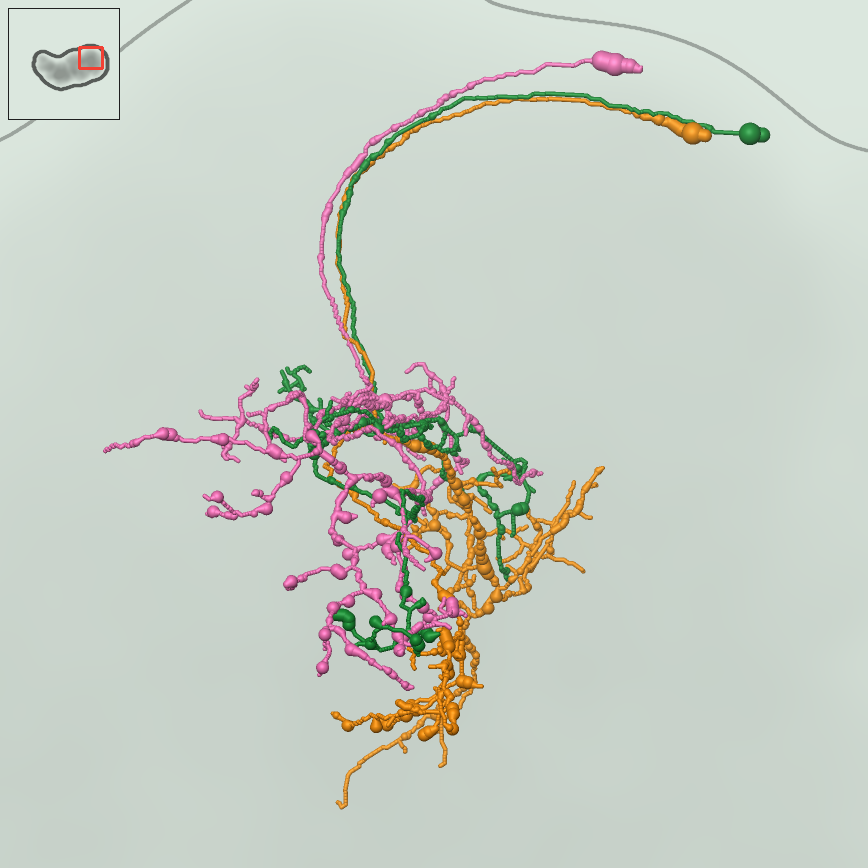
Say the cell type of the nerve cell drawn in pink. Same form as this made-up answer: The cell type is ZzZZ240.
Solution: The cell type is SMP210.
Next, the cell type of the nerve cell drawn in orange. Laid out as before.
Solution: The cell type is CB1148.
